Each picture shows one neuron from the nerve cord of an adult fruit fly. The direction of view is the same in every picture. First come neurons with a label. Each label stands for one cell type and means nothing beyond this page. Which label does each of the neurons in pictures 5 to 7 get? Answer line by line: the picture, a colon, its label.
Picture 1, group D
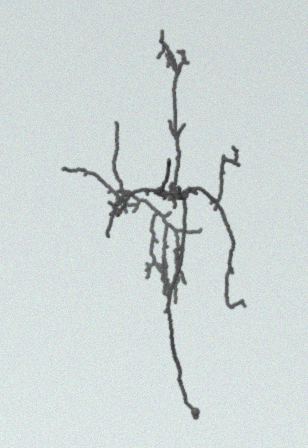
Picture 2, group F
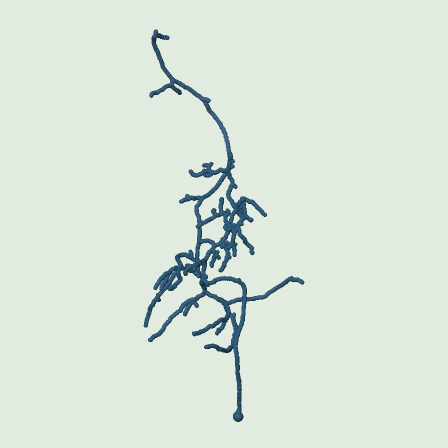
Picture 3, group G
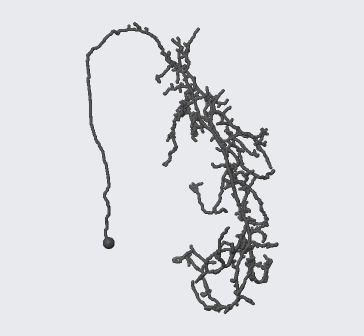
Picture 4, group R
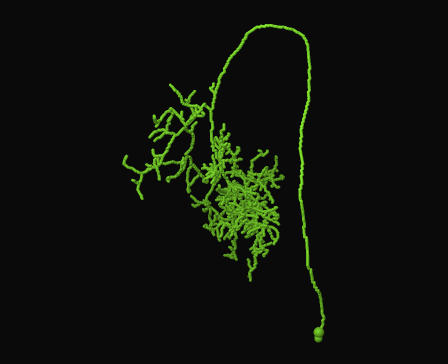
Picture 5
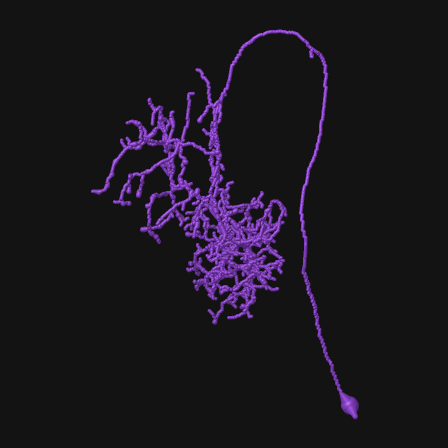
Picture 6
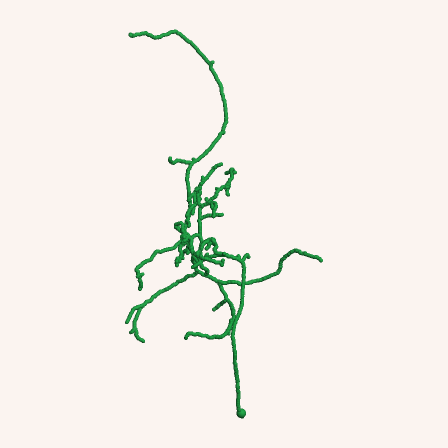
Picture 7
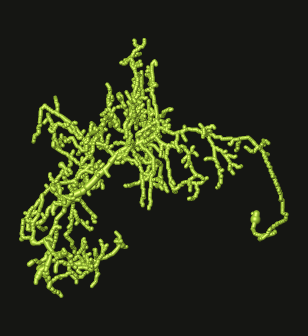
5: group R
6: group F
7: group G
